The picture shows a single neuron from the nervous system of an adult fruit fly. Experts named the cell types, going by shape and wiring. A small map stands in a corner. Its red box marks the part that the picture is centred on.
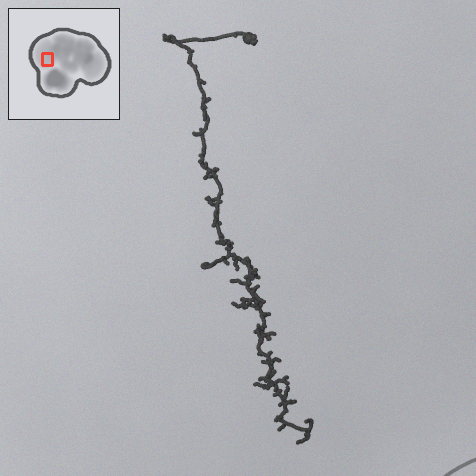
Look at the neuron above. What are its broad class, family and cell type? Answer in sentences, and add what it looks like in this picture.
It is an optic-lobe intrinsic neuron. The family is Dm. The cell type is Dm3c. In this view it is more than twice as tall as it is wide.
